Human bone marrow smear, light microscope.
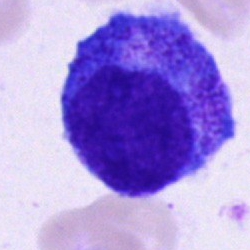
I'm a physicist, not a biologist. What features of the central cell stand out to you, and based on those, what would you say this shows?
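Shape roughly round; edge slightly bumpy and irregular. Nuclear chromatin dense, dark purple. Fine purple granules scattered through the cytoplasm at the upper right. Just above the nucleus, a paler cytoplasmic zone. Cell type: promyelocyte.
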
